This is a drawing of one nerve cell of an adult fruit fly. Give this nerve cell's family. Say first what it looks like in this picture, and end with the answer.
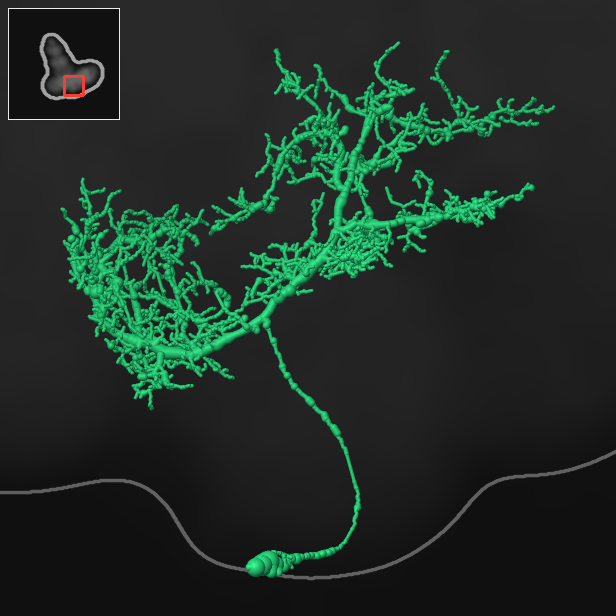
The picture shows more than a hundred branch ends. In this view it is about as wide as it is tall. Its broad class is central-brain intrinsic neuron. Its family is hemilineage MD3.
